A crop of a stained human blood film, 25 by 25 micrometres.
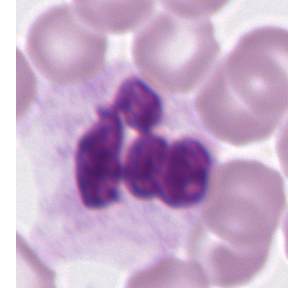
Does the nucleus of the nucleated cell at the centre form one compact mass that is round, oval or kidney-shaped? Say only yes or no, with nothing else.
No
